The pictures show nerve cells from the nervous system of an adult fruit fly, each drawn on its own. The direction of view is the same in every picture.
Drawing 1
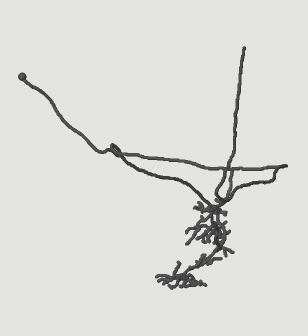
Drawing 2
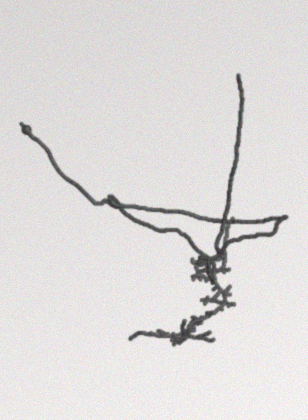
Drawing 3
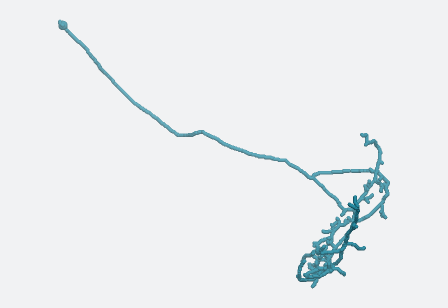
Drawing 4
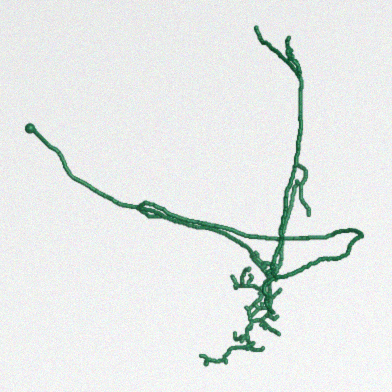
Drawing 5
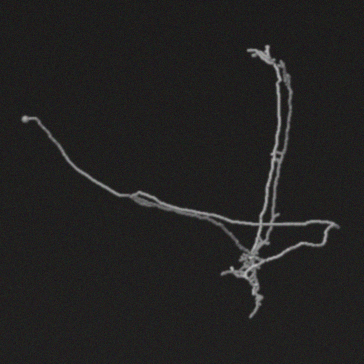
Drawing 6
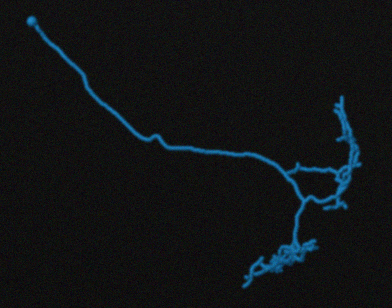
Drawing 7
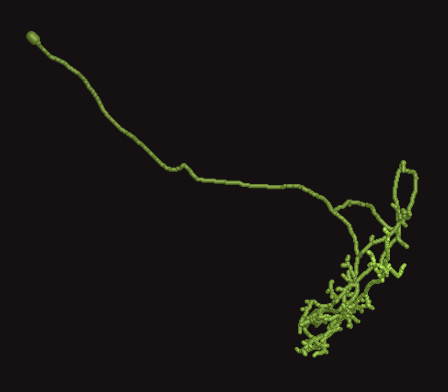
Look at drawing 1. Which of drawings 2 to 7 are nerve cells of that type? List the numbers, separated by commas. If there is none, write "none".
2, 4, 5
